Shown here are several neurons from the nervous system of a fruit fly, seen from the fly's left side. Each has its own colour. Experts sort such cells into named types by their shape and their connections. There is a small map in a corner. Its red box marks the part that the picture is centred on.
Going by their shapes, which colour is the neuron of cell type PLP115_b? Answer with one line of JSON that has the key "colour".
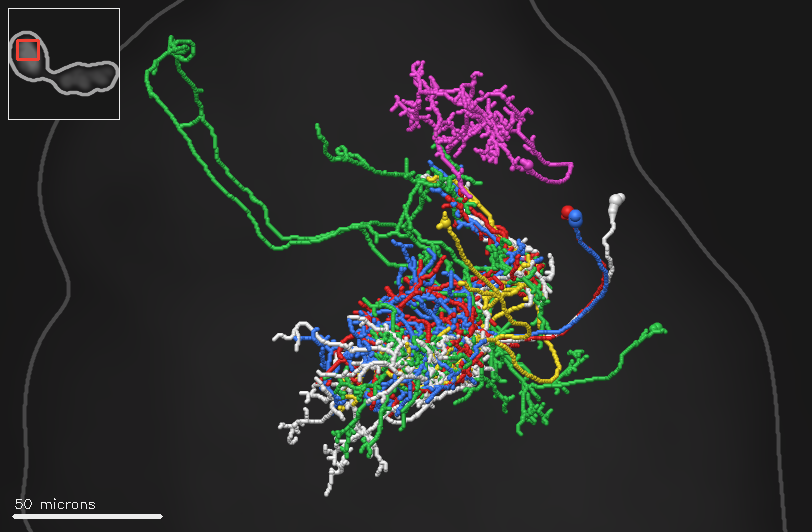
{"colour": "yellow"}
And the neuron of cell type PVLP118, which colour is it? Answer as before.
{"colour": "green"}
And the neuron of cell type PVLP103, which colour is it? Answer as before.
{"colour": "white"}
